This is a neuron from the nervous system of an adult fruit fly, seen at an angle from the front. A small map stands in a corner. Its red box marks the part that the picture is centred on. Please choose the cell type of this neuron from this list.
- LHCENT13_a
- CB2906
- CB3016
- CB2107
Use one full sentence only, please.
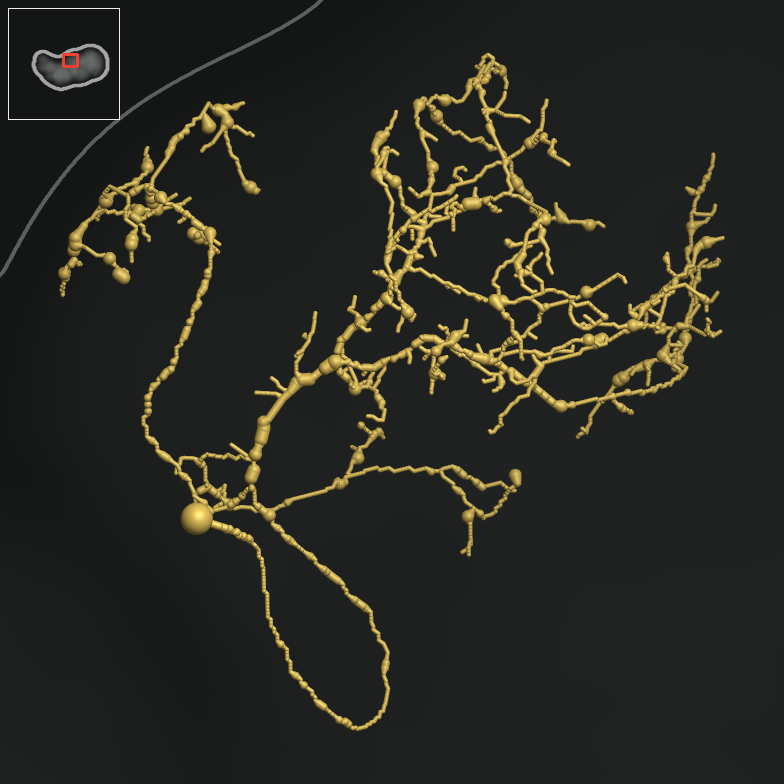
Belonging to the cell type LHCENT13_a is this neuron.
